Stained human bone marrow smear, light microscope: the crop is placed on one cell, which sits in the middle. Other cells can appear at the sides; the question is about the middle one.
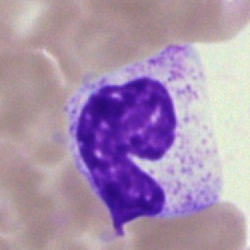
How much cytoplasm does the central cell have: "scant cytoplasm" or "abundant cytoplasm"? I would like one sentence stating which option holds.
This cell has a broad area of cytoplasm.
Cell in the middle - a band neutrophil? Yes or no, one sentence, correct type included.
Yes, the crop is centred on a band neutrophil.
